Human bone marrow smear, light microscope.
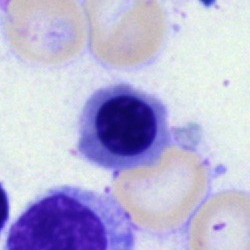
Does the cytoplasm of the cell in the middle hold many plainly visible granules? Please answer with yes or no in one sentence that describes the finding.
No, no visible granules are present in the cytoplasm of the cell.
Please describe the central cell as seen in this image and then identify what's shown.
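First, the outline: irregular and somewhat angular, not smoothly round. Second, the nucleus, which sits off-centre toward the upper right of the cell. Third, nucleoli: none are visible in the nucleus. Fourth, the cytoplasm, pale blue-violet in colour. Fifth, the name: erythroblast.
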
